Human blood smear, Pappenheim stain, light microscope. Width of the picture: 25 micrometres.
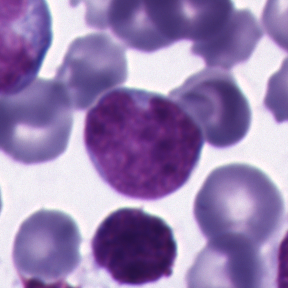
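Myeloblast, the nucleated cell at the centre: its outline is round to slightly oval and its surface smooth, with no projections. You can see a small pale notch at the top edge of the nucleus, and no granules anywhere in the cell.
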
